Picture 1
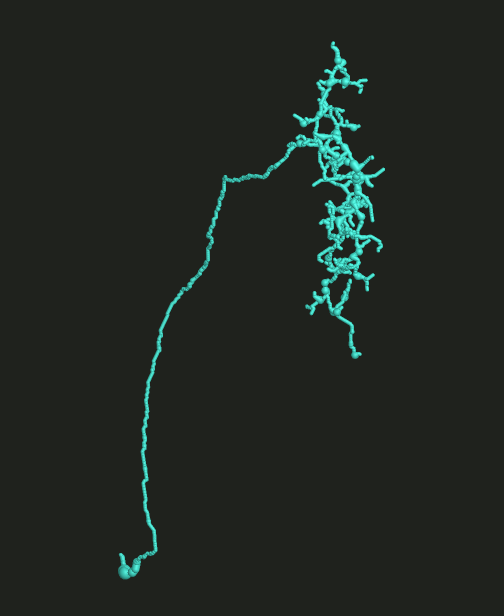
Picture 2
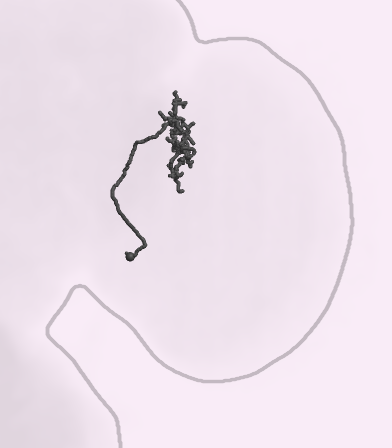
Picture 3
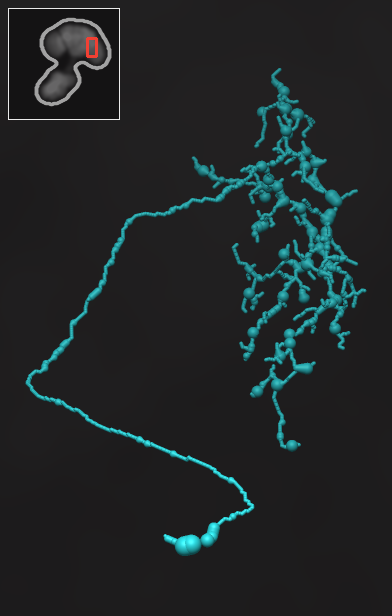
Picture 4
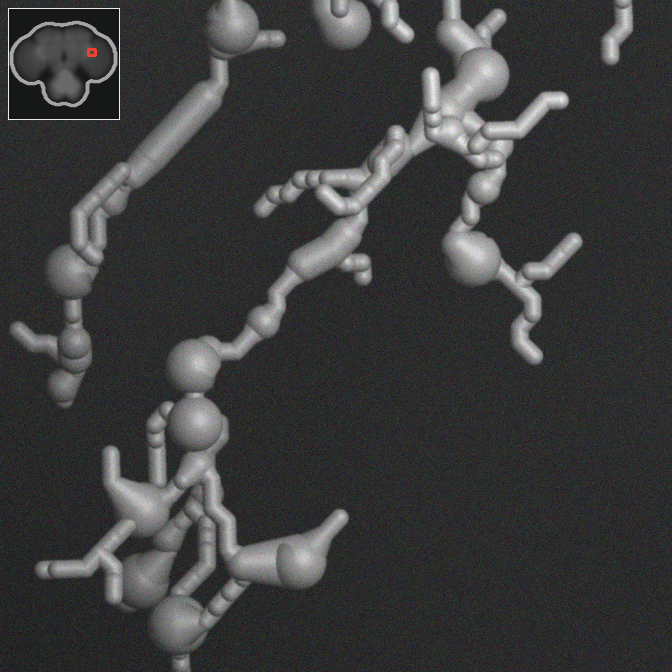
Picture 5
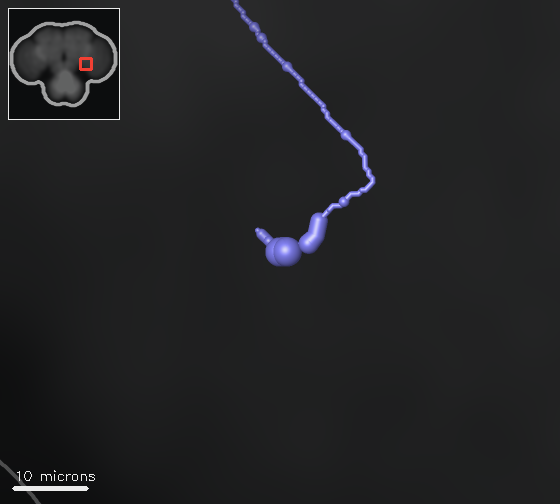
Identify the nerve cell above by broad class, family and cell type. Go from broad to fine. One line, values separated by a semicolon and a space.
optic-lobe intrinsic neuron; Li; Li34a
